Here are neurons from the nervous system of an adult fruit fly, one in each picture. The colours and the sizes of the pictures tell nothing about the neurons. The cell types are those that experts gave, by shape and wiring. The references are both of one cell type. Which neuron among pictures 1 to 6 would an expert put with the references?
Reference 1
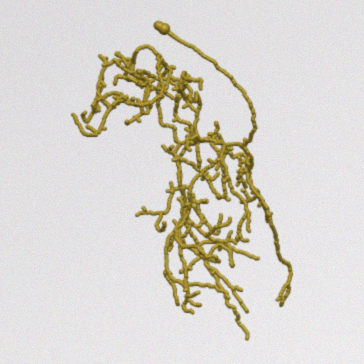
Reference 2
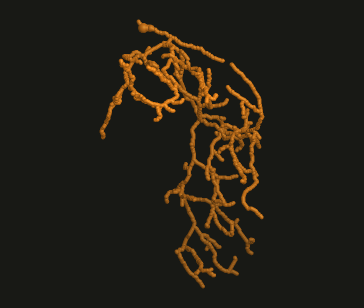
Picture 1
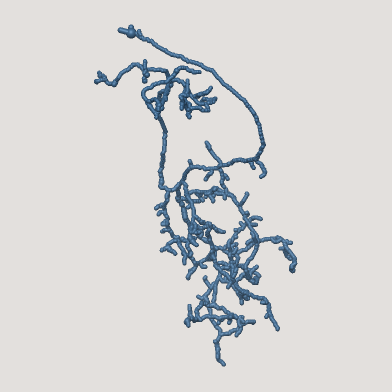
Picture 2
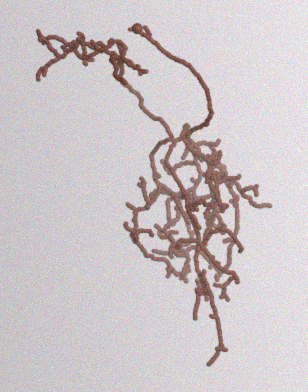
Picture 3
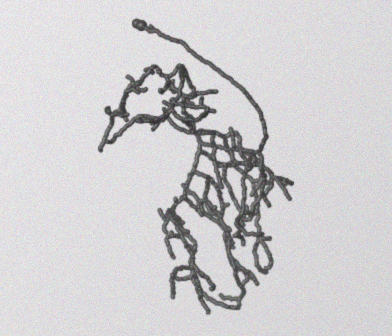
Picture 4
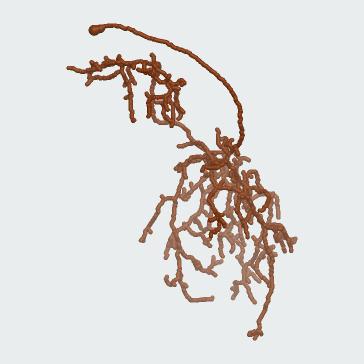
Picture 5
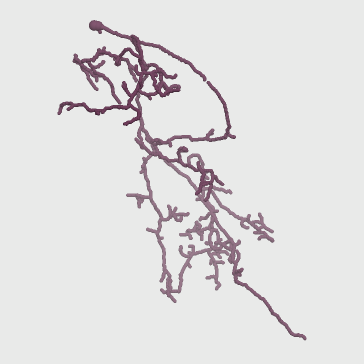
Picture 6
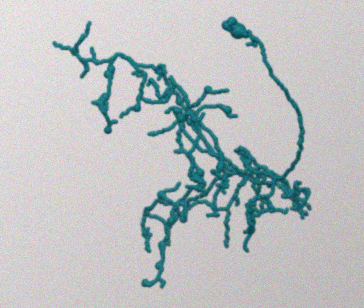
3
